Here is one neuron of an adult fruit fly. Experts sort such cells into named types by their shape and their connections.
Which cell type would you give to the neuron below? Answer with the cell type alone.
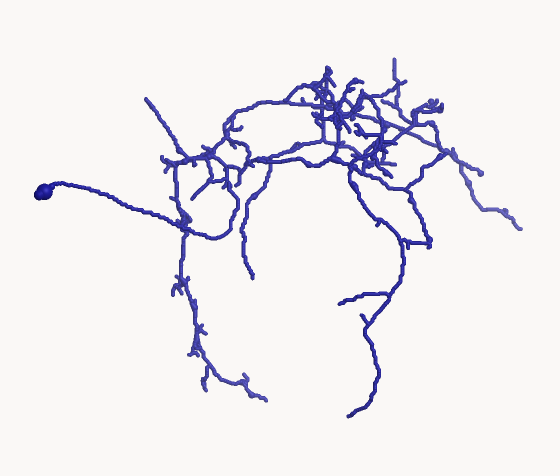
IN16B090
